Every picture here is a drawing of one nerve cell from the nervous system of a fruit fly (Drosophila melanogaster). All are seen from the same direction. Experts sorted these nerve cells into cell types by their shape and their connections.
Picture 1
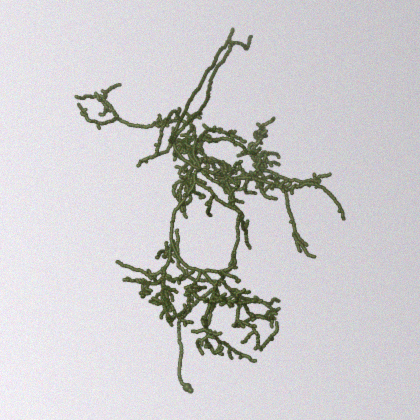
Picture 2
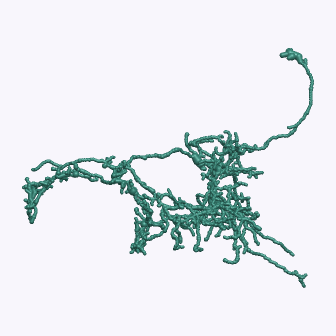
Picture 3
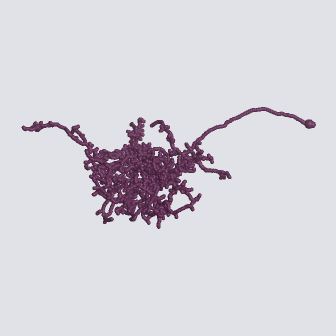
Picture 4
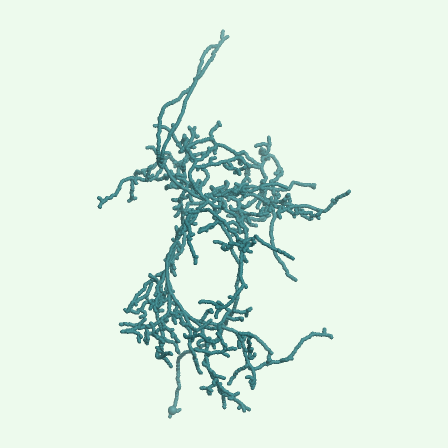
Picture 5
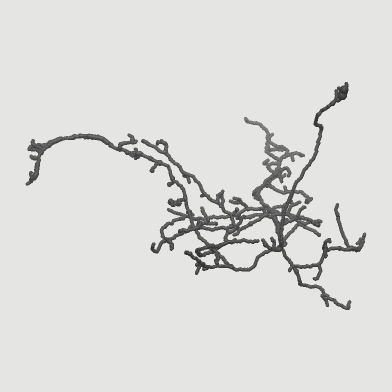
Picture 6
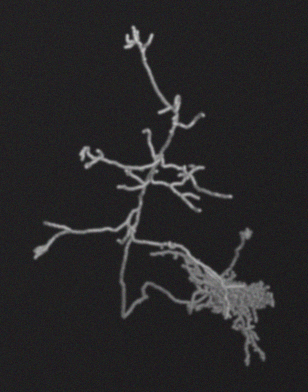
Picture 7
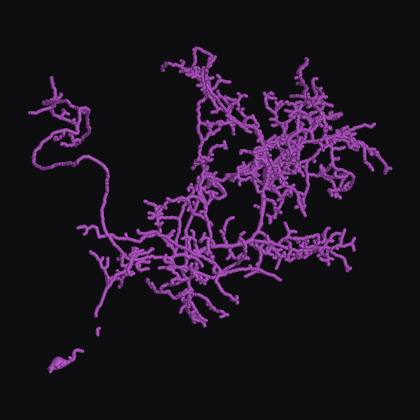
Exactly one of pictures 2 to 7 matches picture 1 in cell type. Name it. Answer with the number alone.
4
